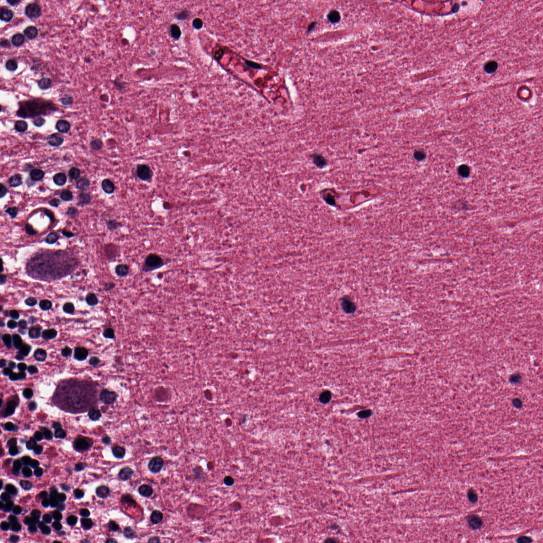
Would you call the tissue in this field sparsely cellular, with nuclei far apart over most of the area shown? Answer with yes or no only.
Yes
